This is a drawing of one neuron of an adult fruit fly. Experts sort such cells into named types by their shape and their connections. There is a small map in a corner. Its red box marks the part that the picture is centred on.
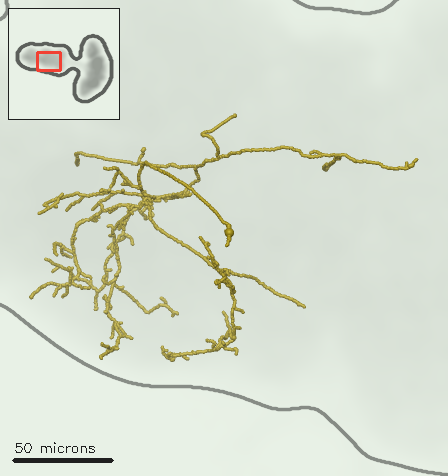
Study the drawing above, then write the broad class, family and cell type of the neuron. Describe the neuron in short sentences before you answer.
It is in the nerve cord and does not reach the brain. From left to right in the picture it spans about 200 microns. The picture shows dozens of branch ends. It is a nerve-cord intrinsic neuron. Its family is hemilineage 05B. Its cell type is IN05B064_b.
